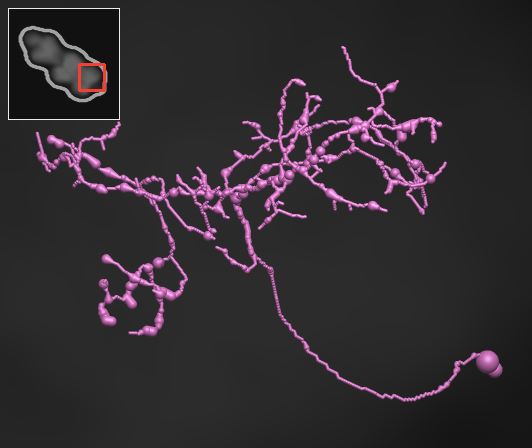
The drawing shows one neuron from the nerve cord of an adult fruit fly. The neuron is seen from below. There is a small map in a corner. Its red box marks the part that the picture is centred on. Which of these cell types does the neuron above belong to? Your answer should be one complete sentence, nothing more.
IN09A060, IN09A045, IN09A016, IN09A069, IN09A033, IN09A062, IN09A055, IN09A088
Cell type IN09A062 is what this neuron is.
